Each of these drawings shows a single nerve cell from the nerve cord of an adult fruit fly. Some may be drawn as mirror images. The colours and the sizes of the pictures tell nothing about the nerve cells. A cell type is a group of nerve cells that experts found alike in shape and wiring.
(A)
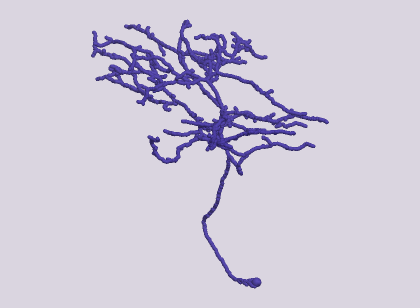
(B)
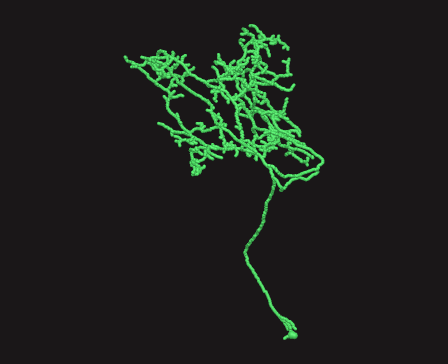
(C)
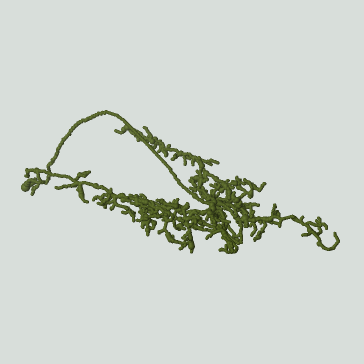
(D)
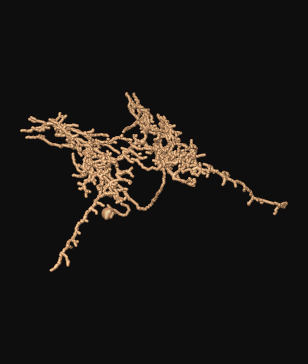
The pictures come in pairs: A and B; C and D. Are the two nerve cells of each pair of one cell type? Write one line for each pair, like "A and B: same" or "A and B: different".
A and B: same
C and D: same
